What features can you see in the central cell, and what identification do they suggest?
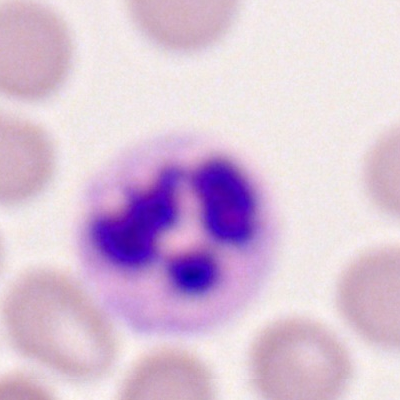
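A smooth, round outline bounds the cell. Its nucleus is divided into three separate lobes, the smallest of which lies at the bottom of the cell. The cytoplasm shows no vacuoles. This is a segmented neutrophil.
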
